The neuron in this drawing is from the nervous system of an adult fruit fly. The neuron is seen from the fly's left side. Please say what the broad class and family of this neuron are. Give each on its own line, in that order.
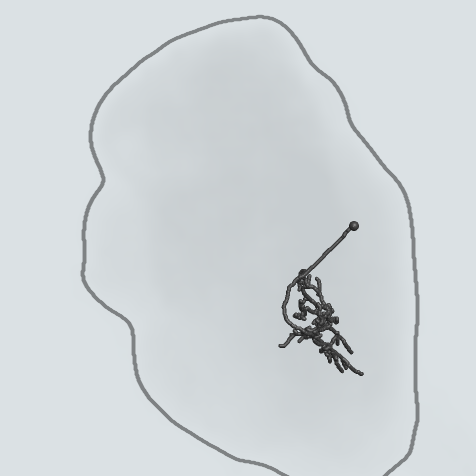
central-brain intrinsic neuron
hemilineage DM5_ventral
